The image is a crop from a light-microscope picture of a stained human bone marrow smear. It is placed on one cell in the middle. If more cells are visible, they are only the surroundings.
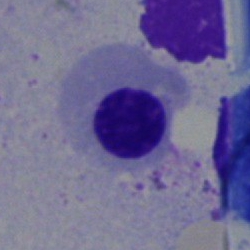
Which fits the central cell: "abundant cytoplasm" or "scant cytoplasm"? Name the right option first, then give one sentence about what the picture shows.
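Abundant cytoplasm. The cytoplasm is abundant and pale grey-blue.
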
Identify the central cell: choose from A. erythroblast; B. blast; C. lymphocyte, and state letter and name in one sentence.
The one to choose is option A, as the cell in the middle is an erythroblast.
